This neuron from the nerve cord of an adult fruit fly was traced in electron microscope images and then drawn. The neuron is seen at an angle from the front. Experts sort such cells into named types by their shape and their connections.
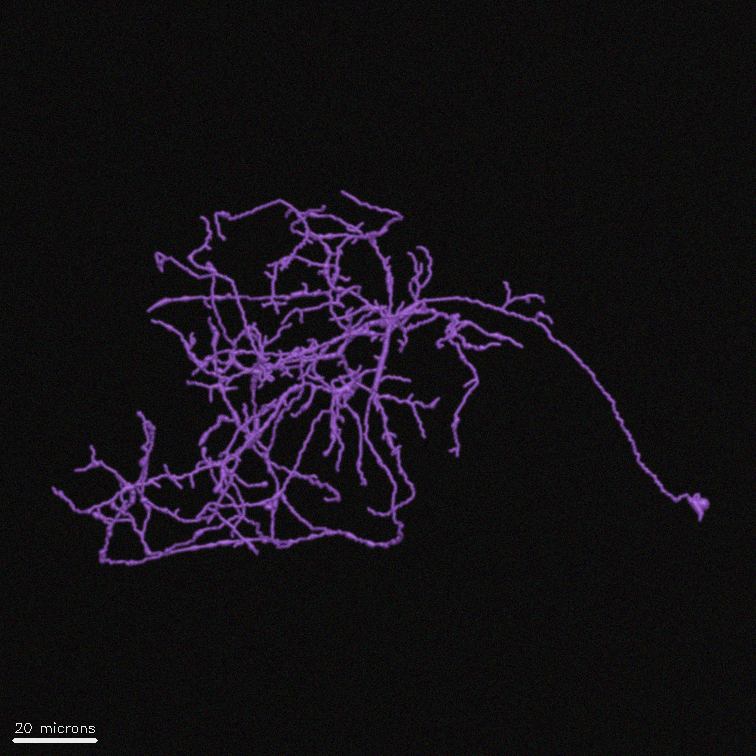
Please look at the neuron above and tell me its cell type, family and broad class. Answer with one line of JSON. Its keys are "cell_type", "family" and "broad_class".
{"cell_type": "IN12B020", "family": "hemilineage 12B", "broad_class": "nerve-cord intrinsic neuron"}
